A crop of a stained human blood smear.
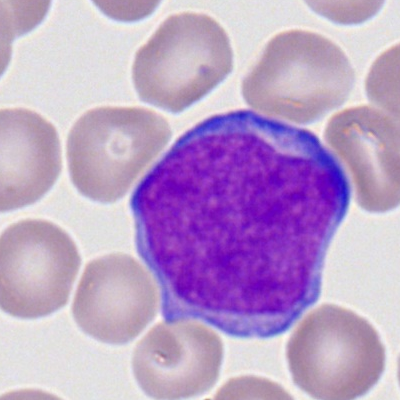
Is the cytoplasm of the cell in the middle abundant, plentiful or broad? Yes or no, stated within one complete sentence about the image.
No, most of the cell is taken up by its nucleus.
